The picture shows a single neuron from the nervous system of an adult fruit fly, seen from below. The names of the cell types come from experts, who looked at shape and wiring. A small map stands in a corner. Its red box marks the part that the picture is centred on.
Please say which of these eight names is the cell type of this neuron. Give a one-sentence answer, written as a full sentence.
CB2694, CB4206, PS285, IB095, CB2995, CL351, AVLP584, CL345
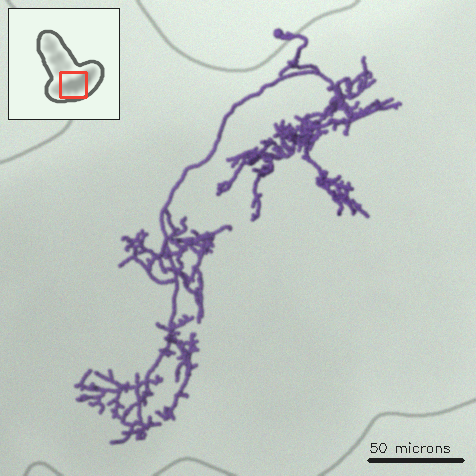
It is as IB095 that this neuron is typed.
